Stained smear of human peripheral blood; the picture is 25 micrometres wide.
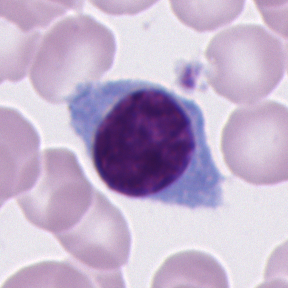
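Typical lymphocyte from human peripheral blood, the nucleated cell in the centre of the stained smear. Its outline is irregular, with angular corners rather than a smooth curve. The nucleus is round, about 9 micrometres across, and takes up about 60% of the cell's area. Its chromatin looks dense and dark purple throughout. As far as I can tell, the cytoplasm holds neither distinct coloured granules nor clear vacuoles.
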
